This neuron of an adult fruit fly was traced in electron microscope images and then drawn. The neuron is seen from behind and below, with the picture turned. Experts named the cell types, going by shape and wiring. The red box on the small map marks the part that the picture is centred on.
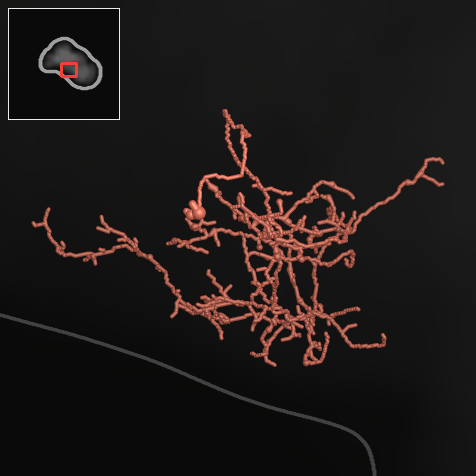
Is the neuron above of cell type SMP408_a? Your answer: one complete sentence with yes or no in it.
Yes, the cell type of the neuron is SMP408_a.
